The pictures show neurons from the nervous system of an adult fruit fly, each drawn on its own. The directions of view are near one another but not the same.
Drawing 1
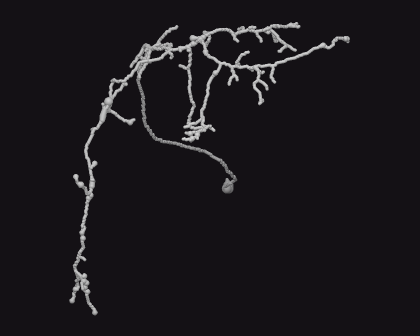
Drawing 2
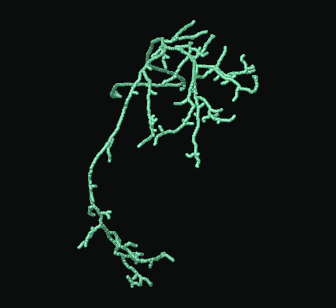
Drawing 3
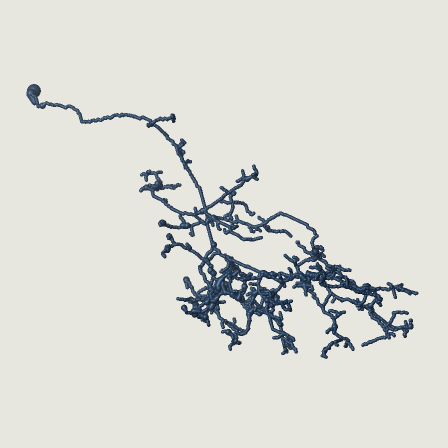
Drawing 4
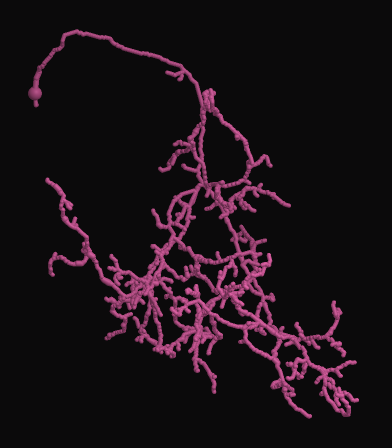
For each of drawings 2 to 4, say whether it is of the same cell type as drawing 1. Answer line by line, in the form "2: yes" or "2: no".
2: yes
3: no
4: no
